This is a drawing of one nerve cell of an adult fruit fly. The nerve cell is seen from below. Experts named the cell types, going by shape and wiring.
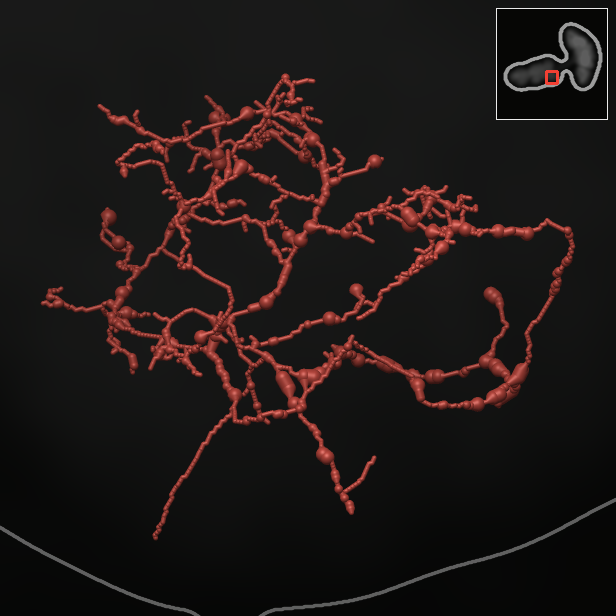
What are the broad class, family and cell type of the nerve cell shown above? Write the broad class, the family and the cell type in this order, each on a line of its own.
nerve-cord intrinsic neuron
hemilineage 20A.22A
IN20A.22A024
